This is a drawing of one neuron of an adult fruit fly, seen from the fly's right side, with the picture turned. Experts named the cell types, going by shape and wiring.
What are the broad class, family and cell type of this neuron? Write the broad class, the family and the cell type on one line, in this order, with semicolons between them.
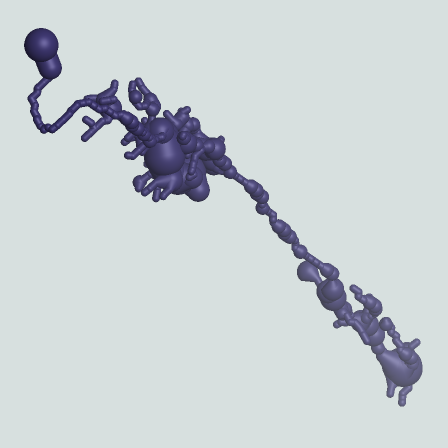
optic-lobe intrinsic neuron; Mi; Mi9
